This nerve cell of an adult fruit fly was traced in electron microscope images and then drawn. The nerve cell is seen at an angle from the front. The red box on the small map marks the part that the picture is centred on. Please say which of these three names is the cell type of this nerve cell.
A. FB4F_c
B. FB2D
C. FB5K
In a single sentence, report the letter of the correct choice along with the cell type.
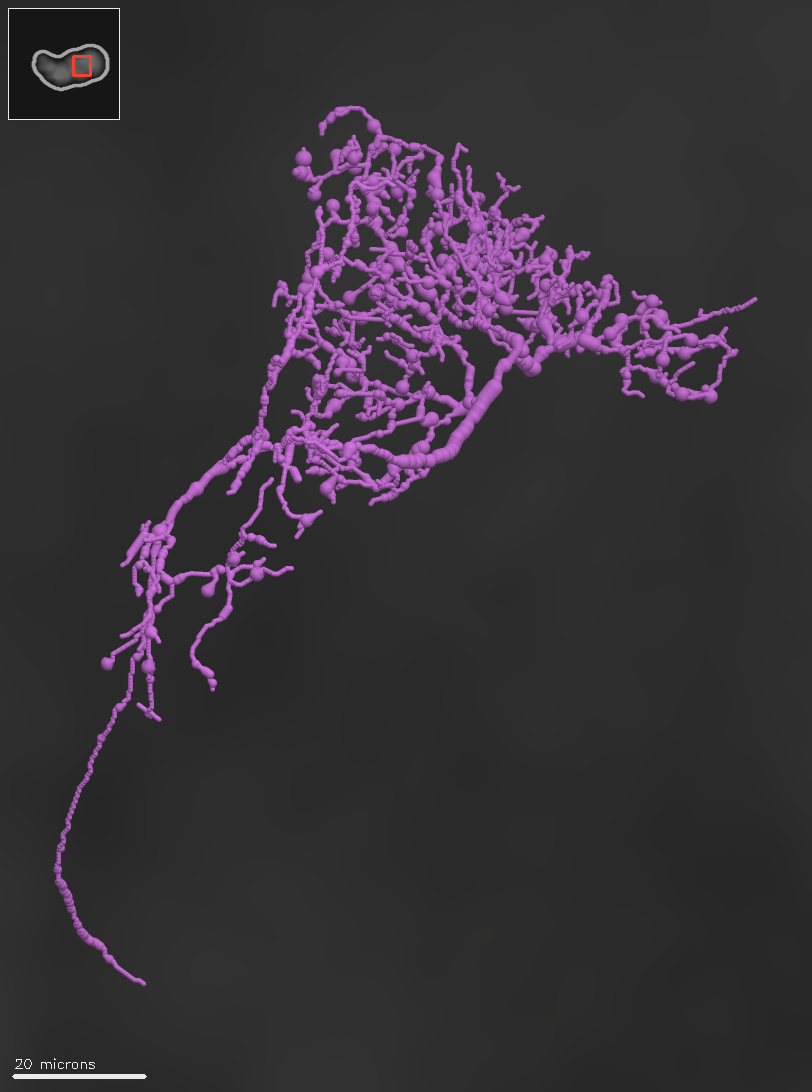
The cell type FB2D, option B, is that of the nerve cell.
